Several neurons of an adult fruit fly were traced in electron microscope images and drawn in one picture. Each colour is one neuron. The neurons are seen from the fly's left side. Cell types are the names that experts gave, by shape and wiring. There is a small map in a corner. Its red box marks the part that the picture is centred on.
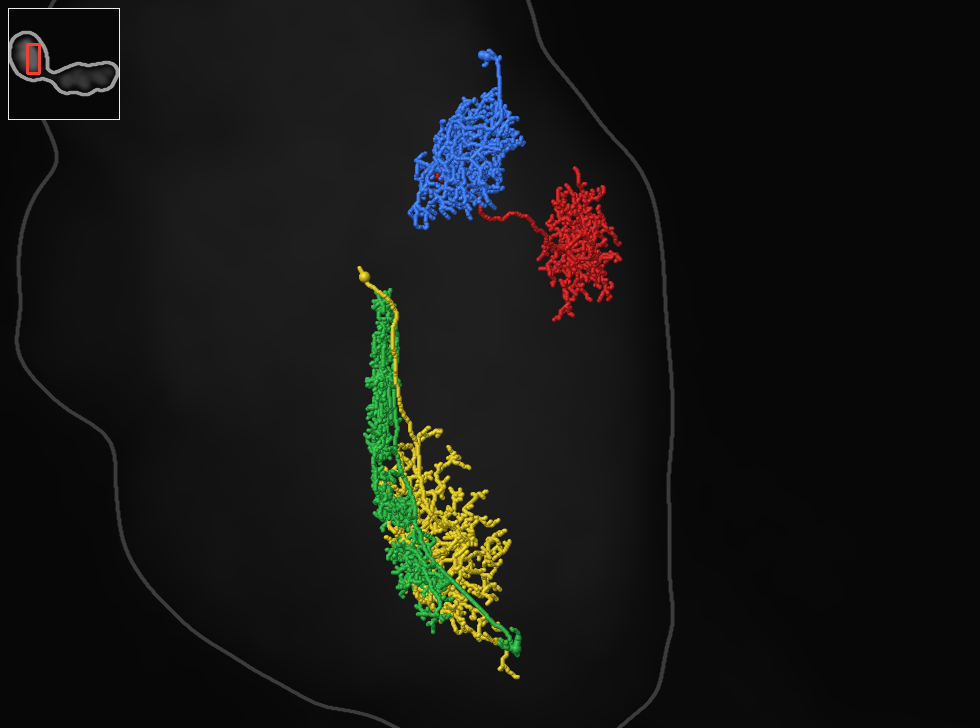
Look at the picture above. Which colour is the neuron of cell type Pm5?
red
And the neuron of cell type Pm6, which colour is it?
yellow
